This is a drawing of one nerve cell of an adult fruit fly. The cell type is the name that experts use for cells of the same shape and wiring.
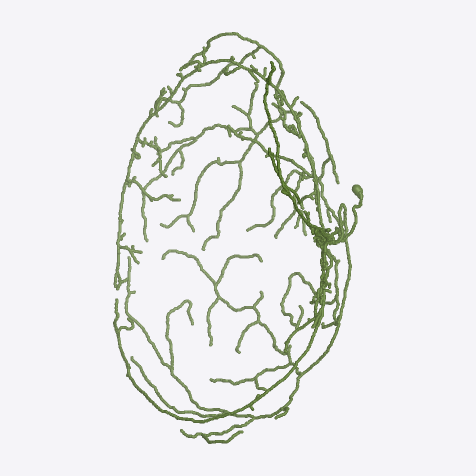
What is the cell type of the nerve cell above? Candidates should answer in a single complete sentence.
By its cell type, the nerve cell is aMe4.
